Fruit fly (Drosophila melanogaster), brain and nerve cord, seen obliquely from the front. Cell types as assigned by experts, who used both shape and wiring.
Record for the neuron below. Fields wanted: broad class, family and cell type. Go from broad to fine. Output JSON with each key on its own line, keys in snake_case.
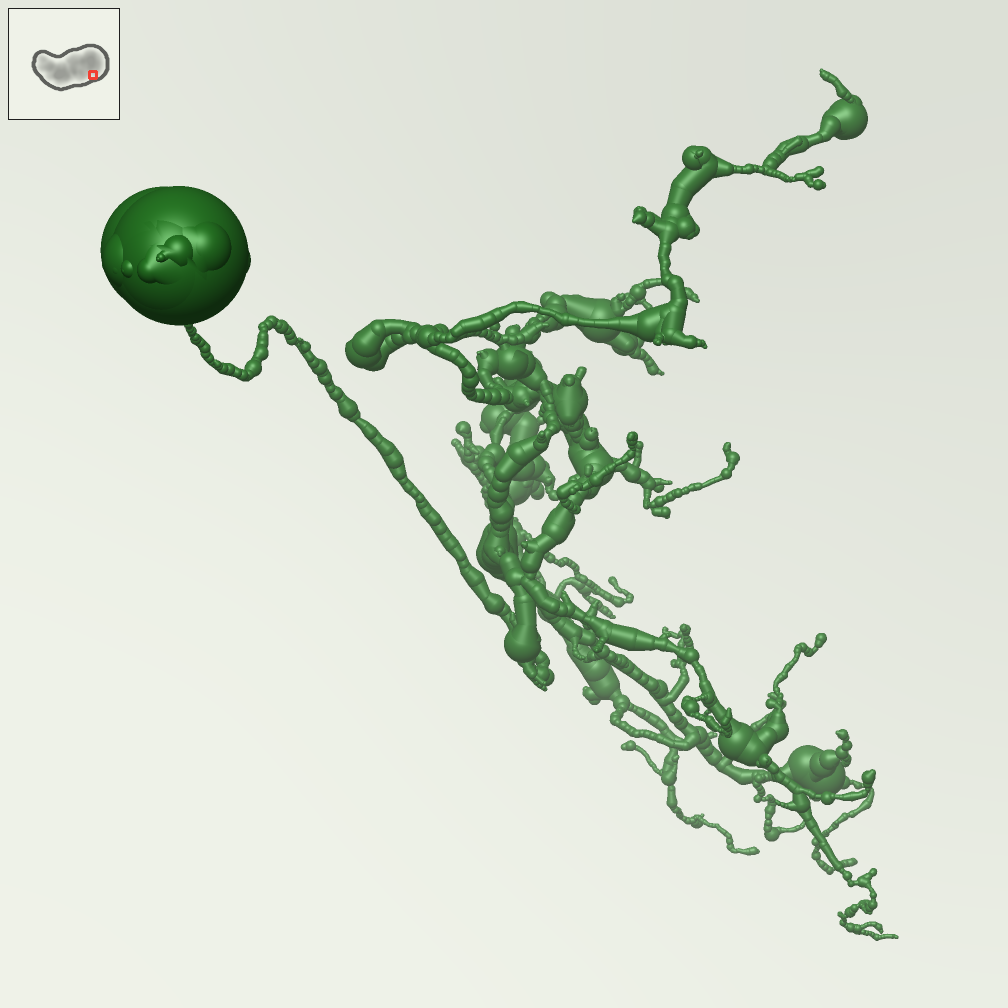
{
 "broad_class": "optic-lobe intrinsic neuron",
 "family": "Dm",
 "cell_type": "Dm2"
}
